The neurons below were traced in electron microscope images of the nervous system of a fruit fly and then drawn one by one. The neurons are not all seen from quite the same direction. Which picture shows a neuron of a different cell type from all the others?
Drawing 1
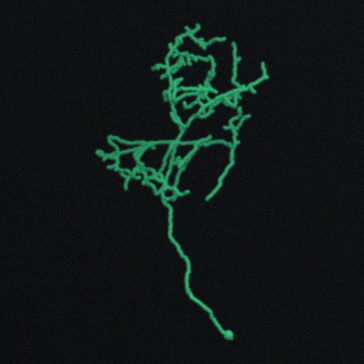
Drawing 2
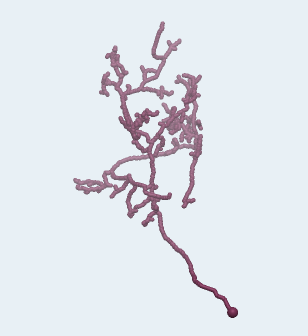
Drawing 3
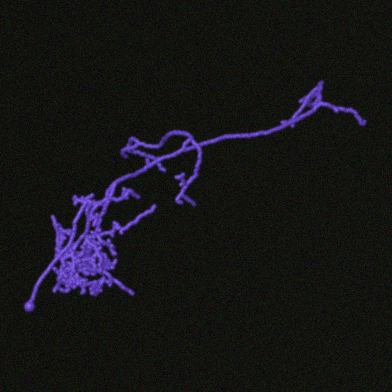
Drawing 3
